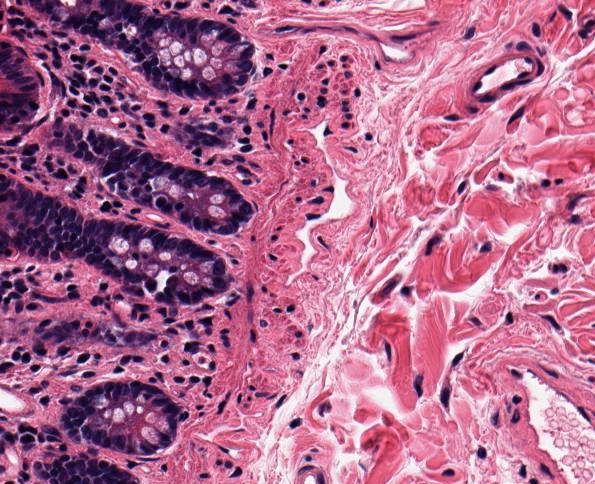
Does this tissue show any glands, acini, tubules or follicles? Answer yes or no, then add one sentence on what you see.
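Yes. The tubular crypts run roughly horizontally, with their closed ends pointing toward the connective tissue on the right.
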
